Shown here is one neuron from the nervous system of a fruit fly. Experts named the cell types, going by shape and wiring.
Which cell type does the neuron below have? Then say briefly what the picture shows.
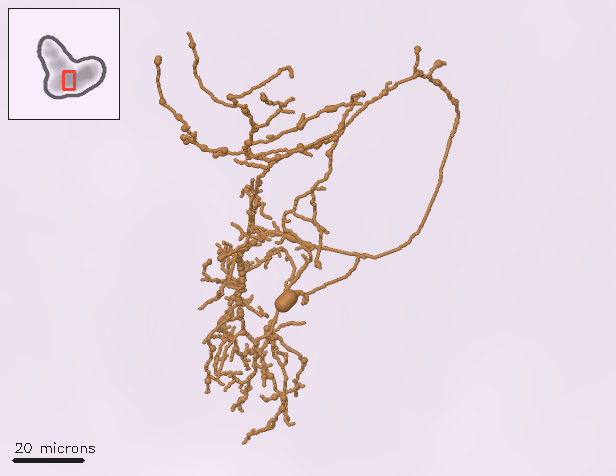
Its cell type is AVLP225_b2. It is a central-brain intrinsic neuron. From top to bottom in the picture it spans about 120 microns. Dozens of branch ends can be seen.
